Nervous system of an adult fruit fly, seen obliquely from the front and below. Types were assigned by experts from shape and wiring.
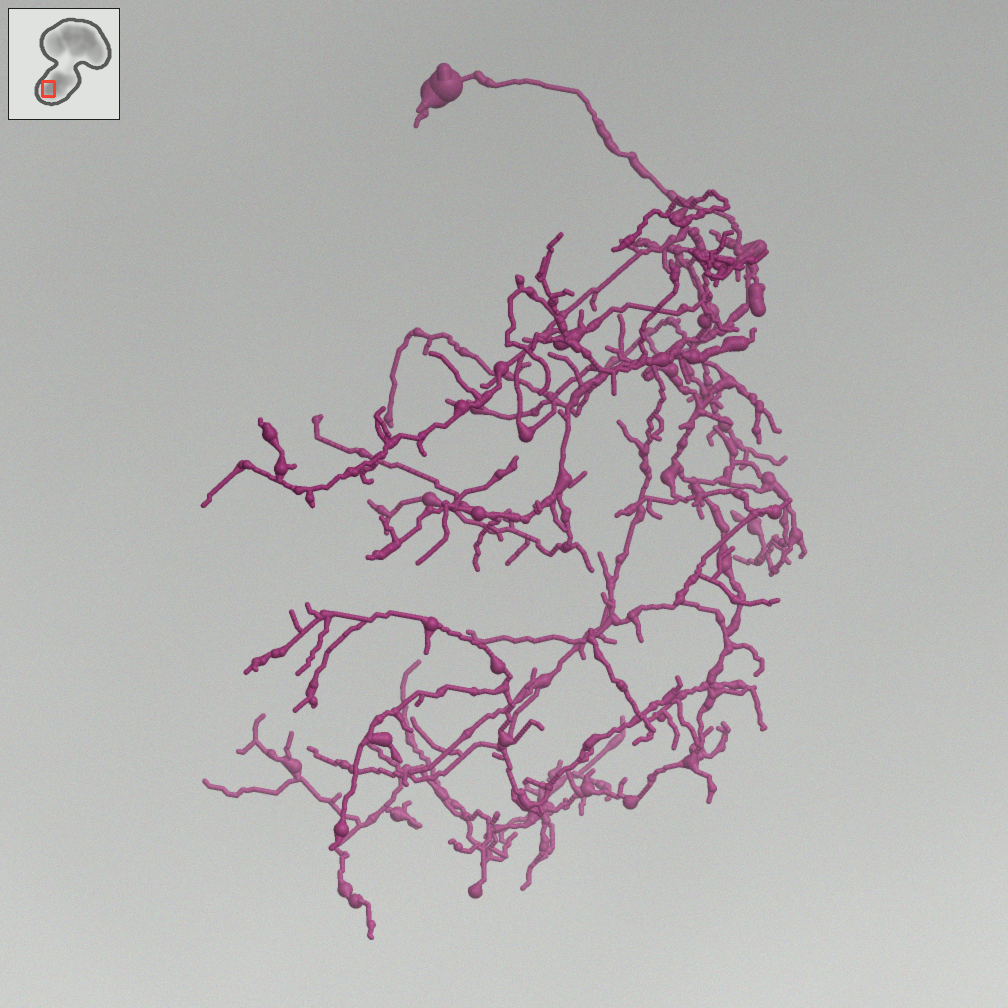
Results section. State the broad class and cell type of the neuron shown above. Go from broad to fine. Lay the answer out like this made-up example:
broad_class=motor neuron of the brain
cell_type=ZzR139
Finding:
broad_class=nerve-cord intrinsic neuron
cell_type=INXXX416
